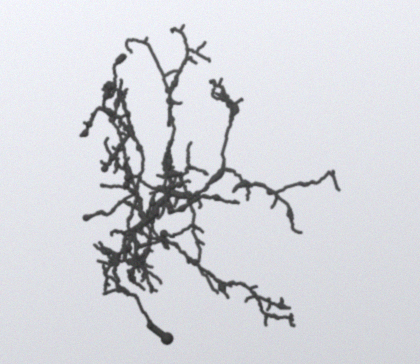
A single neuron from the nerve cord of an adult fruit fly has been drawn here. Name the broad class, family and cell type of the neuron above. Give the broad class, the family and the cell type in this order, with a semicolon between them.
nerve-cord intrinsic neuron; hemilineage 20A.22A; IN20A.22A056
